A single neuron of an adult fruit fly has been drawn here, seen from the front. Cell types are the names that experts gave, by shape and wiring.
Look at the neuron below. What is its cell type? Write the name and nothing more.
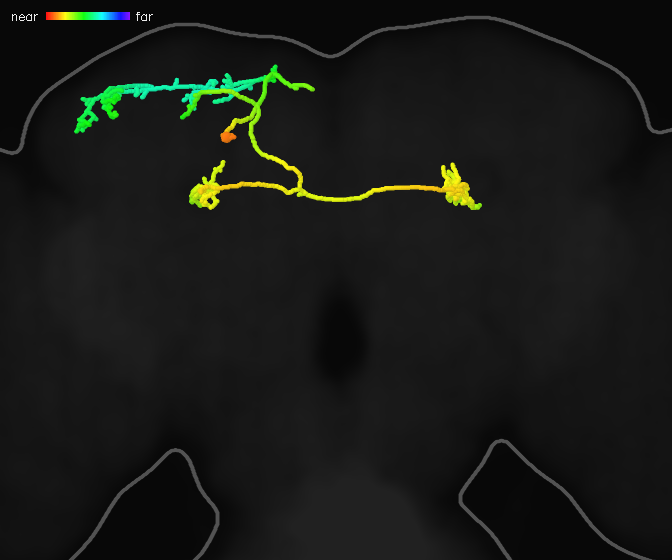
PAM11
